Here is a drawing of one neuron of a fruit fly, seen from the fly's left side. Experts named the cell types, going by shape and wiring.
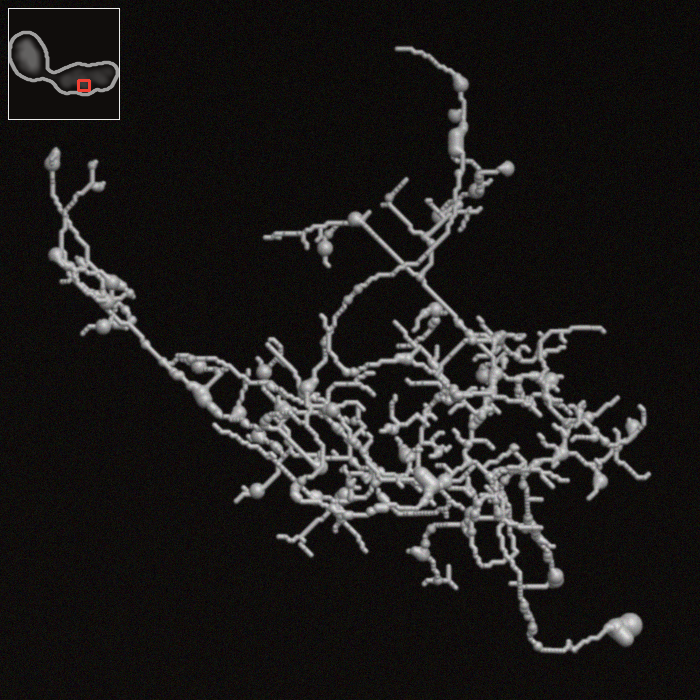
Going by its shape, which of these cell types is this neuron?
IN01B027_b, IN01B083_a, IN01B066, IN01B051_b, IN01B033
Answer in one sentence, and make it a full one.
Belonging to the cell type IN01B033 is this neuron.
